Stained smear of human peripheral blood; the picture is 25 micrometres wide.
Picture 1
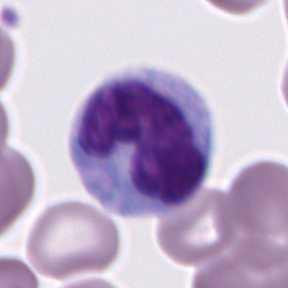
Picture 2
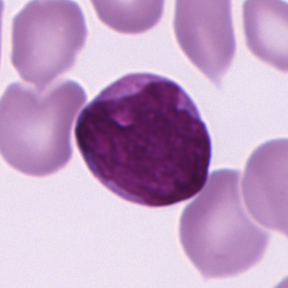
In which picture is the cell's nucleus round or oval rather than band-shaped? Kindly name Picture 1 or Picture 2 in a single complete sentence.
The cell in Picture 2 has a round or oval nucleus that is compact.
